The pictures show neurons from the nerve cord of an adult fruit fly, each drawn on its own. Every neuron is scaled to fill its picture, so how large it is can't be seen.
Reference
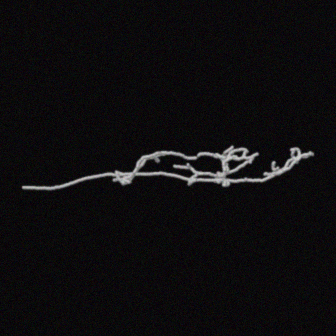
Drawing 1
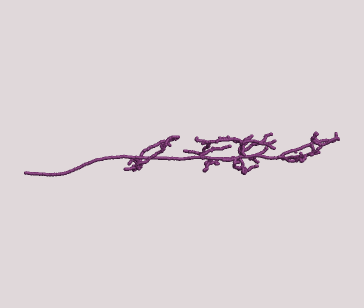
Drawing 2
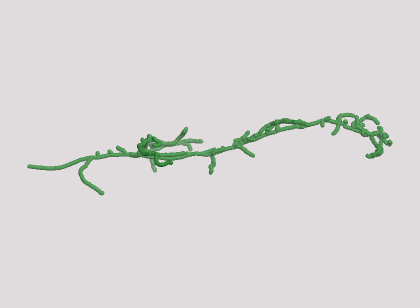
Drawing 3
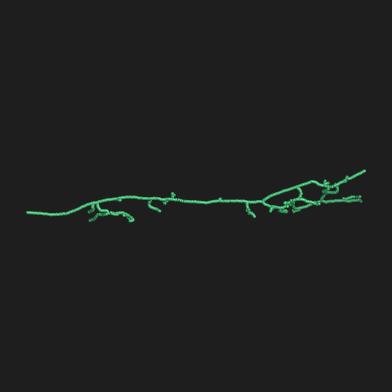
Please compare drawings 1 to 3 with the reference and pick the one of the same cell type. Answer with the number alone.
1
